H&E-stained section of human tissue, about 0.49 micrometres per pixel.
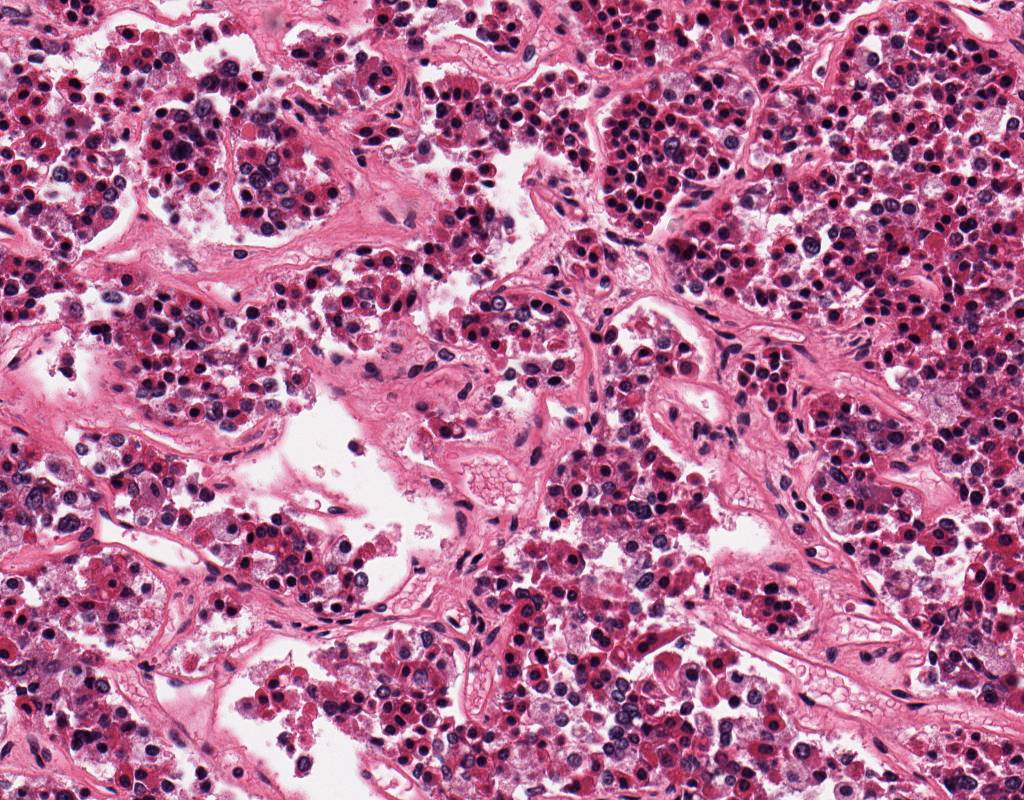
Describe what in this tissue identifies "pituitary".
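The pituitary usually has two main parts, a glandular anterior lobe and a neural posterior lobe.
In this pituitary, rounded nests and cords of cells with round, dark nuclei fill the whole field, separated by thin pink septa.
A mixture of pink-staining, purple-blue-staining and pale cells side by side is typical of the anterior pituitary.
That goes with what you see: many cells have bright red, eosinophilic cytoplasm, and others in the same nests have paler grey-purple granular cytoplasm.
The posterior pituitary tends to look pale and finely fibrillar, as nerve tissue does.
Nothing here fits that, since nests and cords run across the whole field, so the posterior lobe simply isn't in view.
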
